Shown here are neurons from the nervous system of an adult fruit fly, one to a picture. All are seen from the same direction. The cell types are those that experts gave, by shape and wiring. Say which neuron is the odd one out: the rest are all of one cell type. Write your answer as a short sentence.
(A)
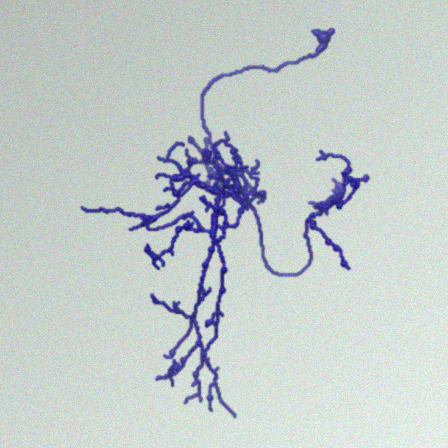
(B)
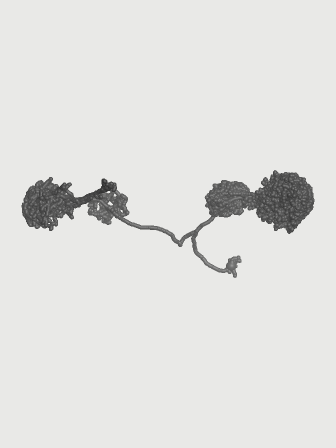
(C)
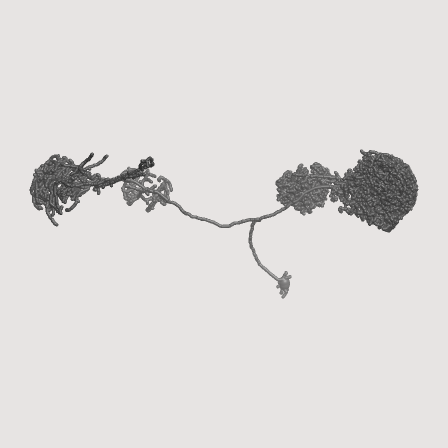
Picture A shows a neuron of another cell type.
